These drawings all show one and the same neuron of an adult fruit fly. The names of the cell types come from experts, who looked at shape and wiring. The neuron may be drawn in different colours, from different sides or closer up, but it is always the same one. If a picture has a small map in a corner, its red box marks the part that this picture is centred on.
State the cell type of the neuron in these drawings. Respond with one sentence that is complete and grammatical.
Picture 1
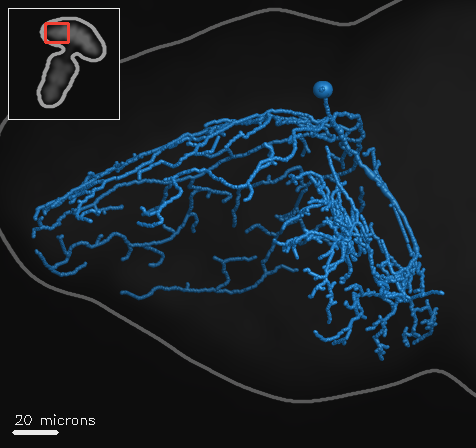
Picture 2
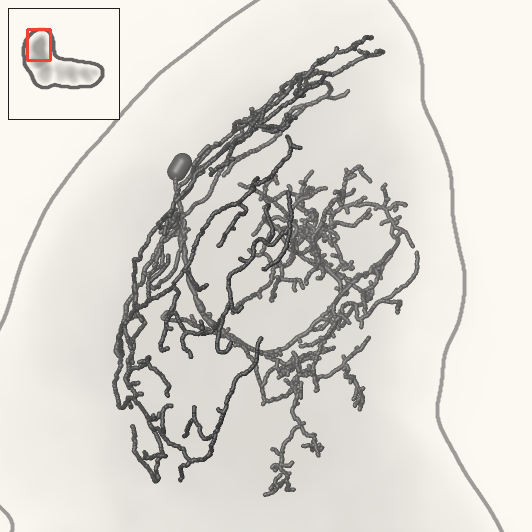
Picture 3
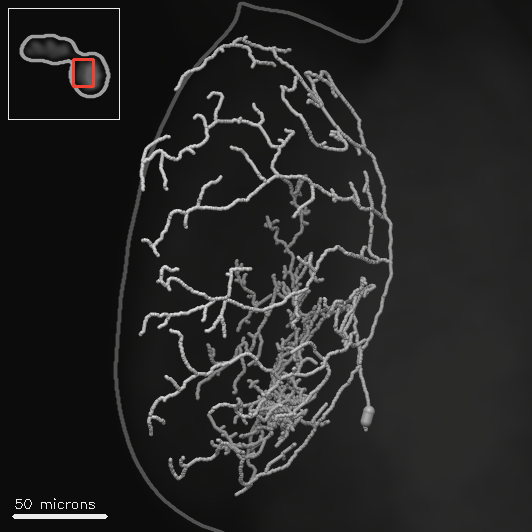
This neuron is an instance of the cell type MeVC21.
